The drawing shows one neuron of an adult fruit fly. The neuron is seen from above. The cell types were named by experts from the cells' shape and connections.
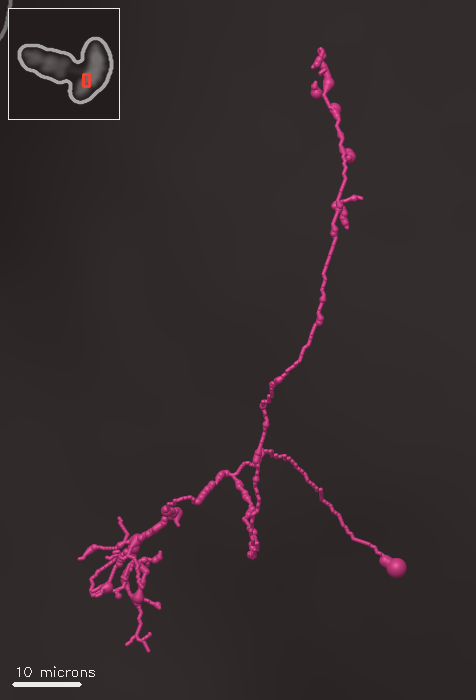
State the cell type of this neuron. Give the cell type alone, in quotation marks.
"LC30"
